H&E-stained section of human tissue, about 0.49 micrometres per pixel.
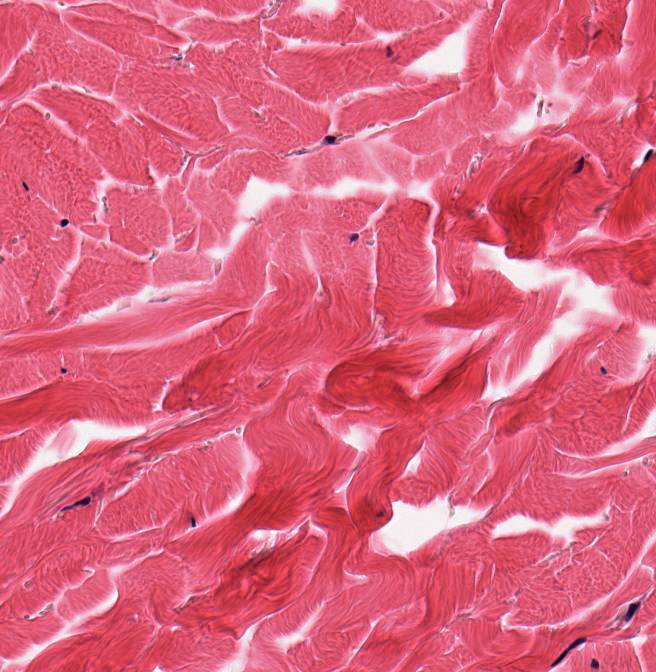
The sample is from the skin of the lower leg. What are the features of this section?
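Several fibres in the centre and on the right take up a deeper red stain than the fibres beside them. Along their length the fibres have a fine, streaked, fibrillar texture. Nuclei are few and far between across the field. Those present are small, dark-staining and mostly elongated.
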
